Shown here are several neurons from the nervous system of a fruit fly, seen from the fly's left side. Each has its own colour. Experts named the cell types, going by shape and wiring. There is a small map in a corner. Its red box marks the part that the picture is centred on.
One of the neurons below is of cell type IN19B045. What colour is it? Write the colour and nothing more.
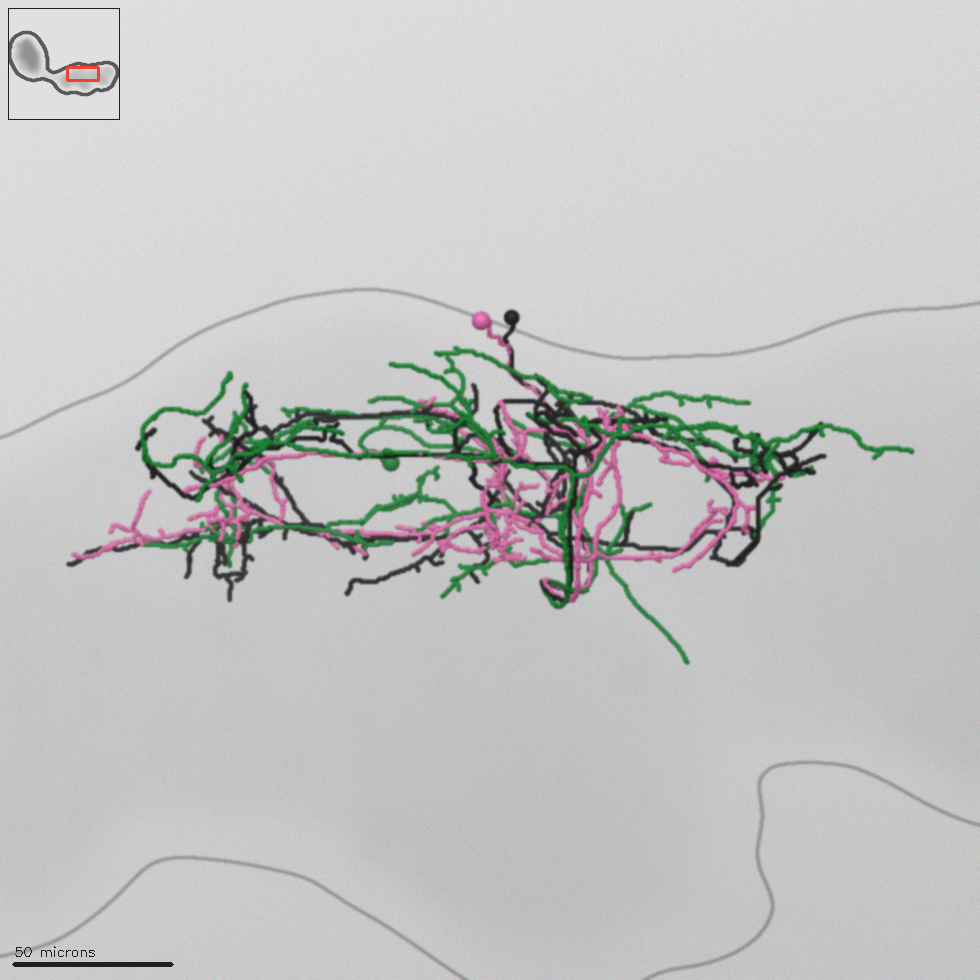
pink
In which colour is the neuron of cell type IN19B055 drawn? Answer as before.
black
